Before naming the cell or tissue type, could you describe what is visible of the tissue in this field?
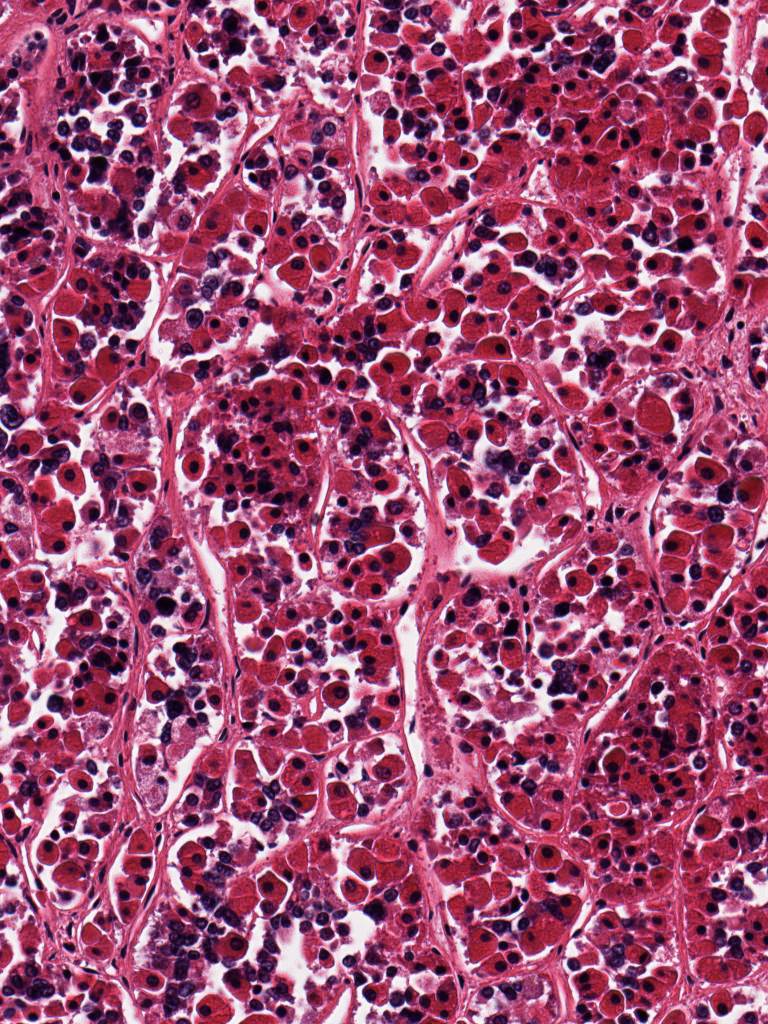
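Throughout the field, cells sit in rounded nests separated by thin pink septa. Many have abundant bright red cytoplasm and a single round dark nucleus, and mixed among them in each nest are smaller cells with dark round nuclei and scant pale cytoplasm. The septa are delicate, with scattered thin elongated nuclei. This is pituitary.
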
